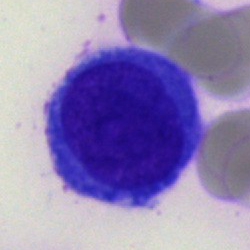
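Blast, central cell of a stained bone marrow smear. The chromatin is finely textured, without coarse dark clumps. A narrow, deep blue cytoplasmic rim surrounds the nucleus, widest at the lower left. Small blunt blebs stud the left edge of the cell.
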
